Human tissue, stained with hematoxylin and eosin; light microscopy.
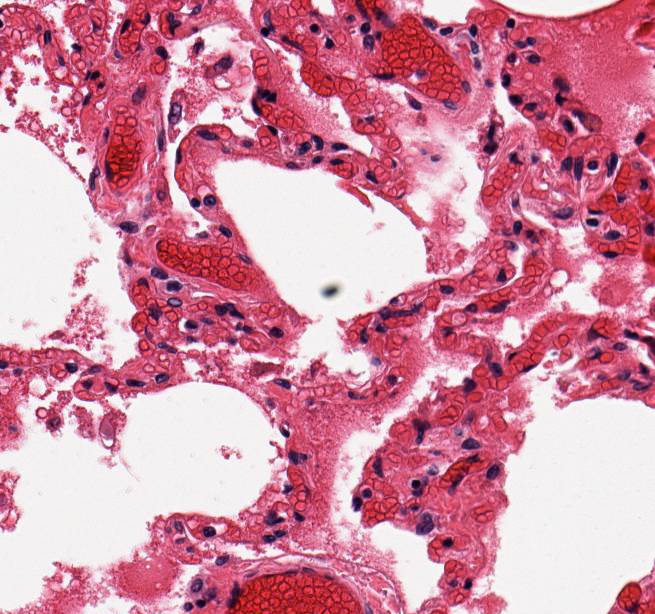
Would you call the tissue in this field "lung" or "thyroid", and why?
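It's lung. The large spaces at the left, centre and lower right of the field are empty.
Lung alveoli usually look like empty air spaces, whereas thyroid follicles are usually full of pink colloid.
Nowhere in the field are there glands or tubules lined by cuboidal or columnar epithelium.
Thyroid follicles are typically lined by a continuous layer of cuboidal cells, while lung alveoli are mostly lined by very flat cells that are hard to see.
Thin branching septa divide the spaces, their tortuous capillaries distended and packed tightly with red blood cells.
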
